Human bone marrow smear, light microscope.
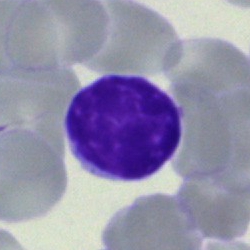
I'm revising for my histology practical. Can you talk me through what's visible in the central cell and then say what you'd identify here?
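Round, smooth outline. Chromatin dense and dark purple, broken only by small paler patches. Cytoplasm very scant, at most a thin rim at the cell edge. No granules visible. Name: lymphocyte.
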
